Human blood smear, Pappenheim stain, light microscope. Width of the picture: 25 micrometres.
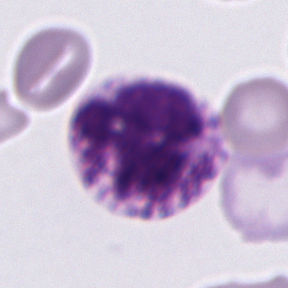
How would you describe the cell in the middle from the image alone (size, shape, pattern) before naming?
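Size first: about 14 by 12 micrometres, and 1.75 times as wide as a red cell lying whole in the picture. The nucleus stains a dense, dark purple, though some dark granules lie over it and blur its edges. Coarse dark purple-blue granules are scattered through the cytoplasm, pale pinkish between them. This is a basophil.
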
